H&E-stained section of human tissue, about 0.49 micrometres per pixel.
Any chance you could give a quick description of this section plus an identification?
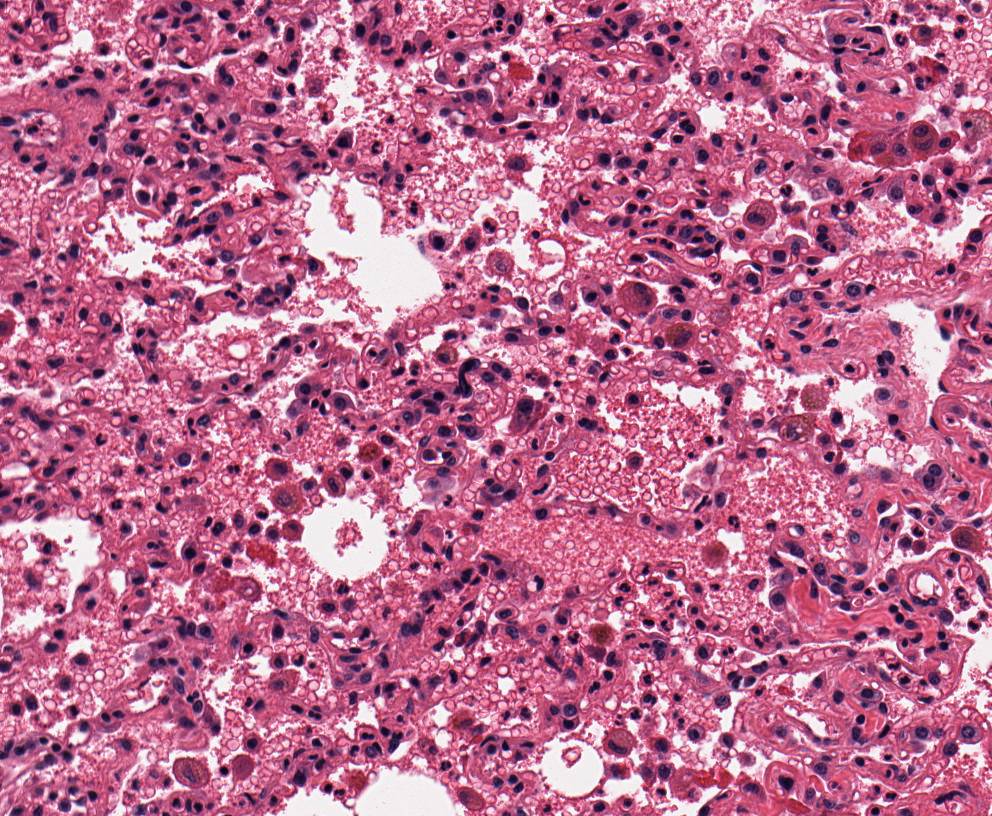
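Thin cell-rich strands form a meshwork throughout, enclosing many small spaces. A few spaces clear and white, including a round one left of centre in the lower half. No glands. Tissue: lung.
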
